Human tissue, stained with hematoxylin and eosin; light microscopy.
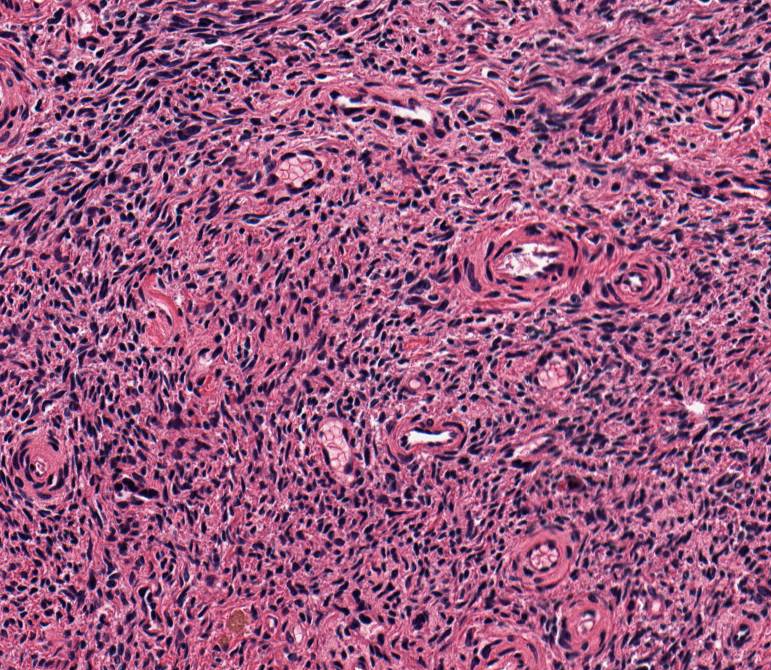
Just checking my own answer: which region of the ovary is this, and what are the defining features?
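Ovarian cortex, this one: the whole field is packed with spindle-shaped stromal cells. There's no epithelium or gland anywhere in it. The cells run in short, swirling, intersecting bundles rather than one direction.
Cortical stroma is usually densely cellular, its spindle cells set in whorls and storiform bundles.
The nuclei are dark and oval to elongated, with scant cytoplasm.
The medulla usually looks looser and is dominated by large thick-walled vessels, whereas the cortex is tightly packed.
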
